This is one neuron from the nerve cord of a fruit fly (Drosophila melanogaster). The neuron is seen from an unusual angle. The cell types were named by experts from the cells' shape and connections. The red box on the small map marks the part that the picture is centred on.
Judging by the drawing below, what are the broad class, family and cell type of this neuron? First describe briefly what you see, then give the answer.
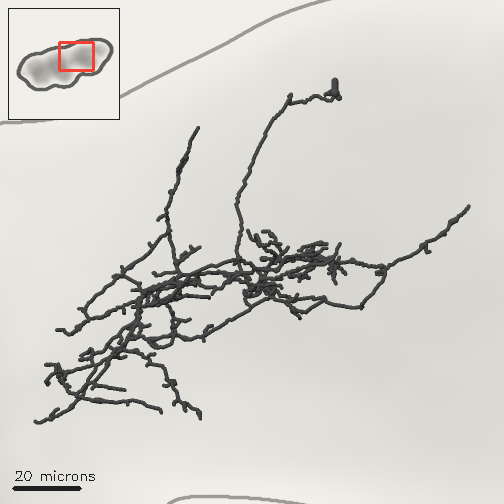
By the scale bar it is about 130 microns wide in this view. Dozens of branch ends can be seen. Its broad class is nerve-cord intrinsic neuron. The family is hemilineage 09A. The cell type is IN09A055.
